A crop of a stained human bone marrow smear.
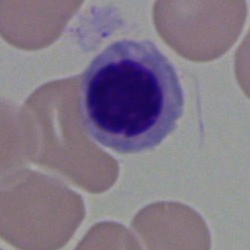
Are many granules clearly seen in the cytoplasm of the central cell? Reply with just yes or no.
No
